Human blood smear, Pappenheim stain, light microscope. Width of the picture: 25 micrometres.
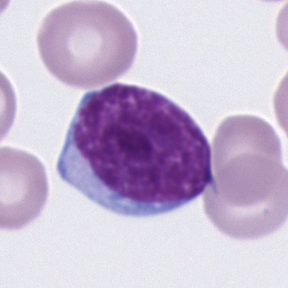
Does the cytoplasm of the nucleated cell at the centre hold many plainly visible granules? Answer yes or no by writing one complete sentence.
No, its cytoplasm is free of any visible granules.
